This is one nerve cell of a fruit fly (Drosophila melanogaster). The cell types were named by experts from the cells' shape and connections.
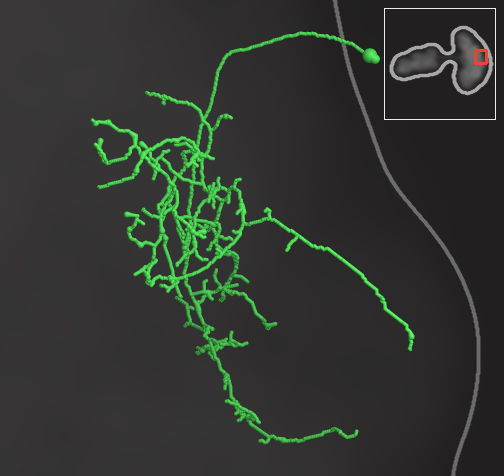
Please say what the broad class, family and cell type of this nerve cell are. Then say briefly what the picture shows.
Its broad class is central-brain intrinsic neuron. Its family is hemilineage EBa1. Its cell type is CB2784. It lies in the brain. The picture shows dozens of branch ends.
